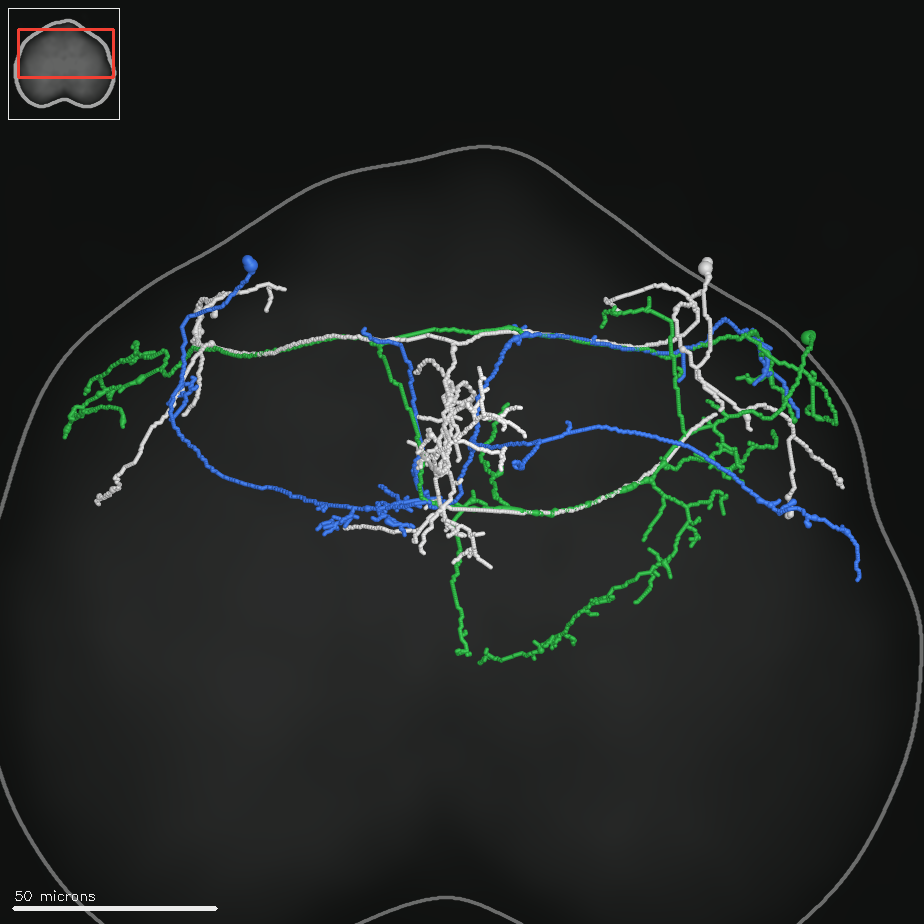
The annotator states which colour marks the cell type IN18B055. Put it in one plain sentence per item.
The colour is white.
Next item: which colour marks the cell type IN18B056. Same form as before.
The colour is blue.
